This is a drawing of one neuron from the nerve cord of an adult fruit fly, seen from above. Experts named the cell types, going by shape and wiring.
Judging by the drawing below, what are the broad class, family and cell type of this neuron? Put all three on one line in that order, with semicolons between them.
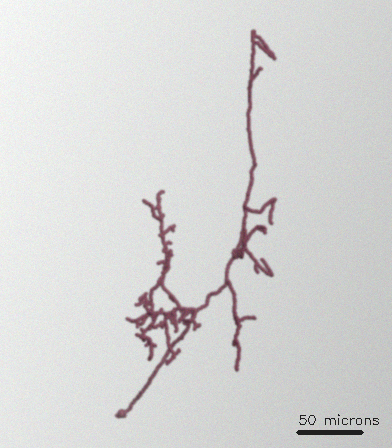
nerve-cord intrinsic neuron; hemilineage 08B; IN08B091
